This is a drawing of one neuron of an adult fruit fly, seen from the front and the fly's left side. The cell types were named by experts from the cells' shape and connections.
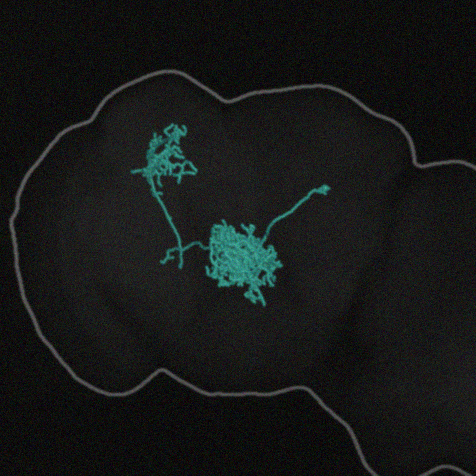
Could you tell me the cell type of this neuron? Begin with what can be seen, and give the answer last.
In this view it is about as wide as it is tall. This is a central-brain intrinsic neuron. The cell type is M_spPN5t10.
